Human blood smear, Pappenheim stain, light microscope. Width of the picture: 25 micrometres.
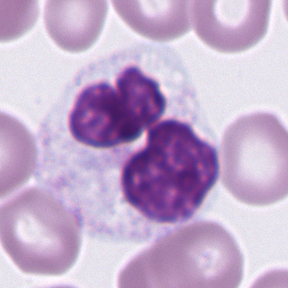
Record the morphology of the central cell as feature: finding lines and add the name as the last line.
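Lobes: two, see how they sit quite separate
Placement: one upper left, the other lower right
Chromatin: dark purple, coarsely clumped
Granules: fine lilac ones, scattered through the cytoplasm
Name: segmented neutrophil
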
